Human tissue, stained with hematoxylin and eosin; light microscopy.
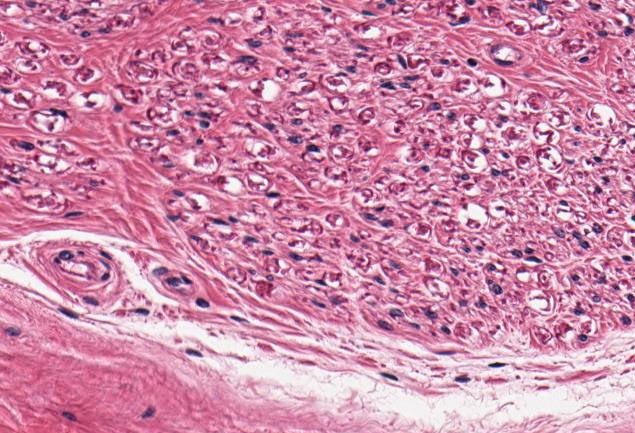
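Tibial nerve. Notice the closely packed small round profiles, cut in cross-section, filling the upper and right field; small dark elongated nuclei sit between them, not in their cores. Wavy pink fibrous bands divide them at upper left. Along the bottom runs a pale loose layer.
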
